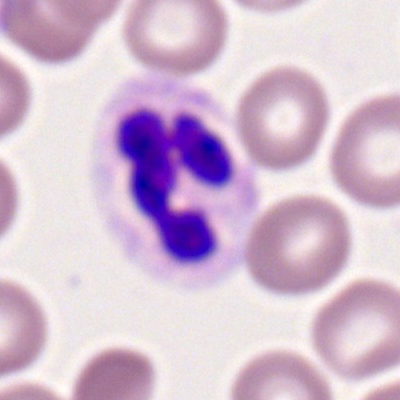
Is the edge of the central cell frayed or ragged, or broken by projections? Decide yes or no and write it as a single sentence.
No, what this cell has is a smooth outline, not a rough one.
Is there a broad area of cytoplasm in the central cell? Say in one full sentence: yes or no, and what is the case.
Yes, this cell has broad cytoplasm around its nucleus.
